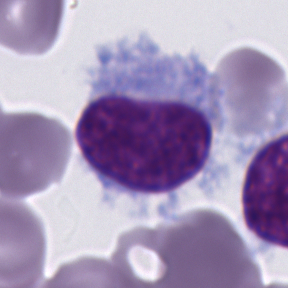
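Hairy cell: the central cell in this stained peripheral blood smear. Its border is ragged, with many fine hair-like projections. The cytoplasm is pale blue and carries no purple or red granules. No nucleoli are visible in the nucleus.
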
